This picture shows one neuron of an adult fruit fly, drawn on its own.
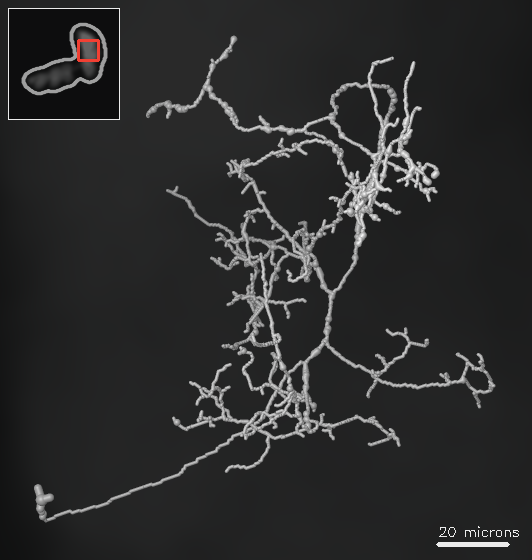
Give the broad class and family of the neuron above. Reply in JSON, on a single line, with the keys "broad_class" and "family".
{"broad_class": "central-brain intrinsic neuron", "family": "hemilineage VLPl&p1_posterior"}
